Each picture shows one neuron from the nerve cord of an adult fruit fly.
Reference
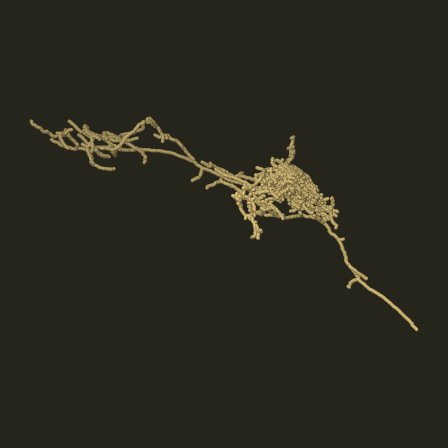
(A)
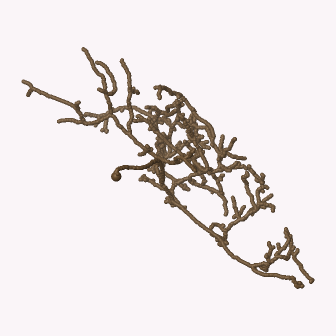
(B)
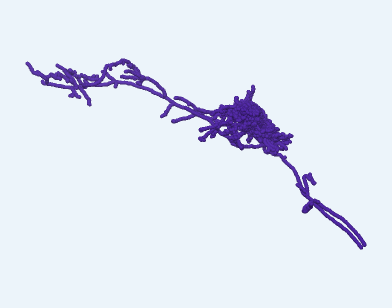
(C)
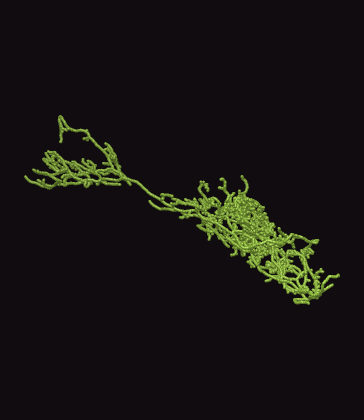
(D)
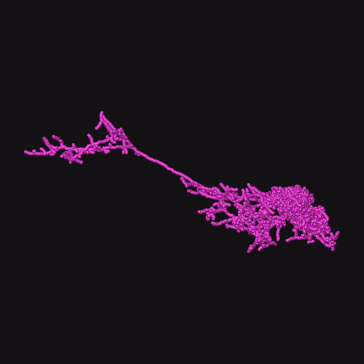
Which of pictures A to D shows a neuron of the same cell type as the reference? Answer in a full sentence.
Picture B is of the same cell type.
